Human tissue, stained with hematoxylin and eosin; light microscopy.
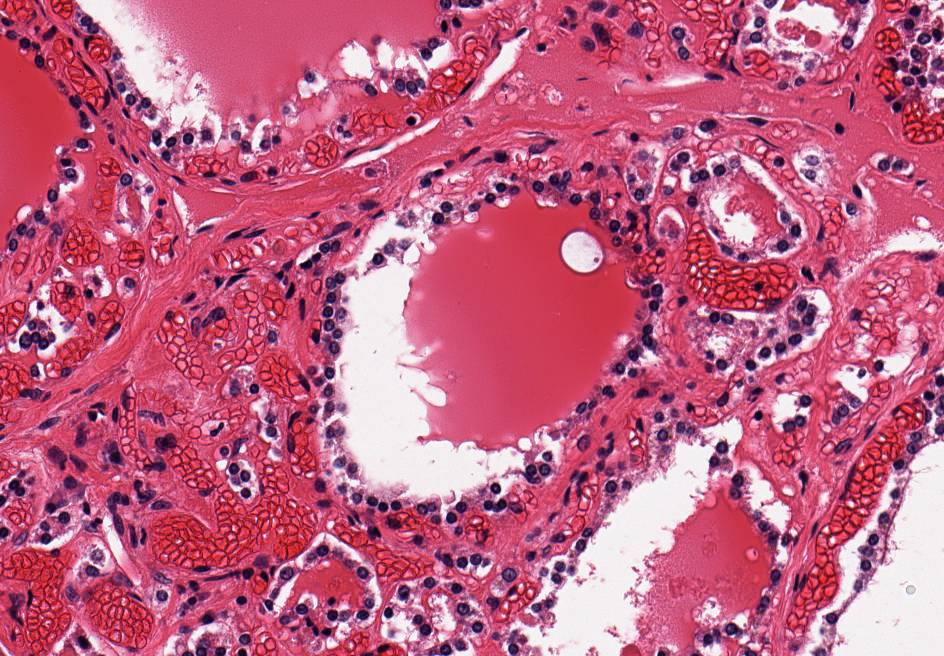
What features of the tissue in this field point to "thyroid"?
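The large central rounded space, filled with pink material and ringed by smaller units, goes with the thyroid.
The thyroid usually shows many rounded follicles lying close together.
A single layer of low cuboidal cells, with small round dark nuclei, lines that space.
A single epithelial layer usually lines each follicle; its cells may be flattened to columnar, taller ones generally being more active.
Numerous small vessels throughout the field are distended and packed with red blood cells, pressed into polygonal shapes.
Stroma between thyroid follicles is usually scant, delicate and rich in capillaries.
Many vessels fit that; how distended and packed they are is simply what is seen.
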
